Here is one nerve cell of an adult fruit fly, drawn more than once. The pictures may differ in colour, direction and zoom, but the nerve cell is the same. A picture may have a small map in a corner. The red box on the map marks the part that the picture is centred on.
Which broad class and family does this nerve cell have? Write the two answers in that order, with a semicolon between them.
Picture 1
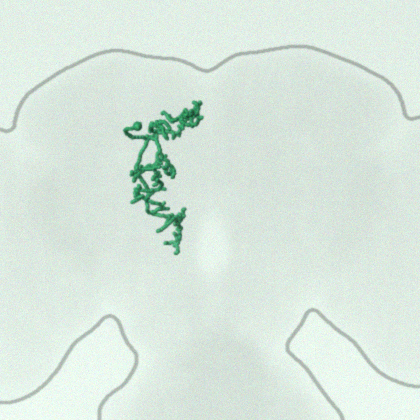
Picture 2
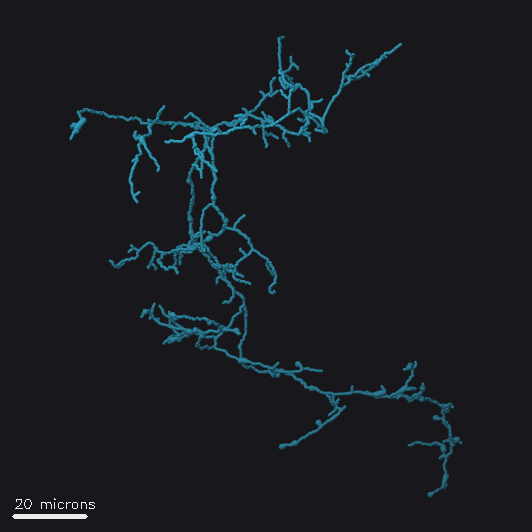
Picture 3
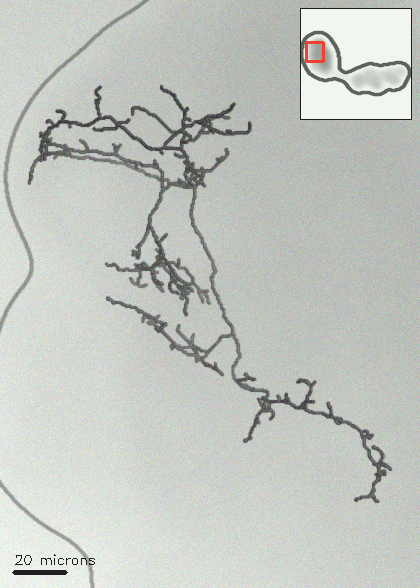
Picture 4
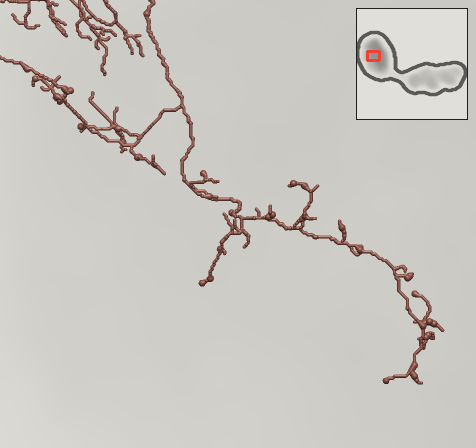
central-brain intrinsic neuron; hemilineage CREa2_ventral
